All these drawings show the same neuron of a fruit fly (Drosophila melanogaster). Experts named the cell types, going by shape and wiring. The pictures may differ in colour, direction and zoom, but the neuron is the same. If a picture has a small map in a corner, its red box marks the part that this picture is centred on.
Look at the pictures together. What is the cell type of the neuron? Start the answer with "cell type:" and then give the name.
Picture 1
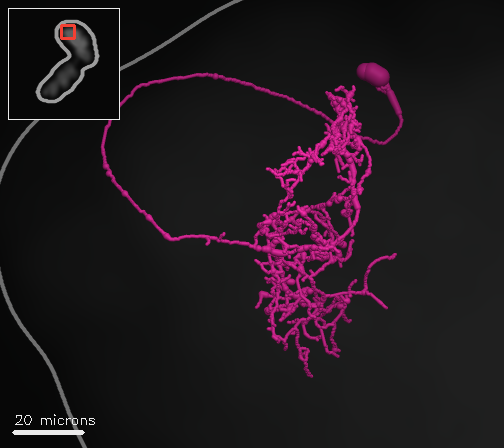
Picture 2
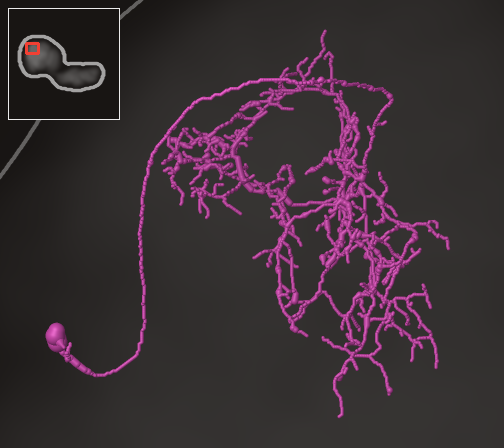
cell type: SLP072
